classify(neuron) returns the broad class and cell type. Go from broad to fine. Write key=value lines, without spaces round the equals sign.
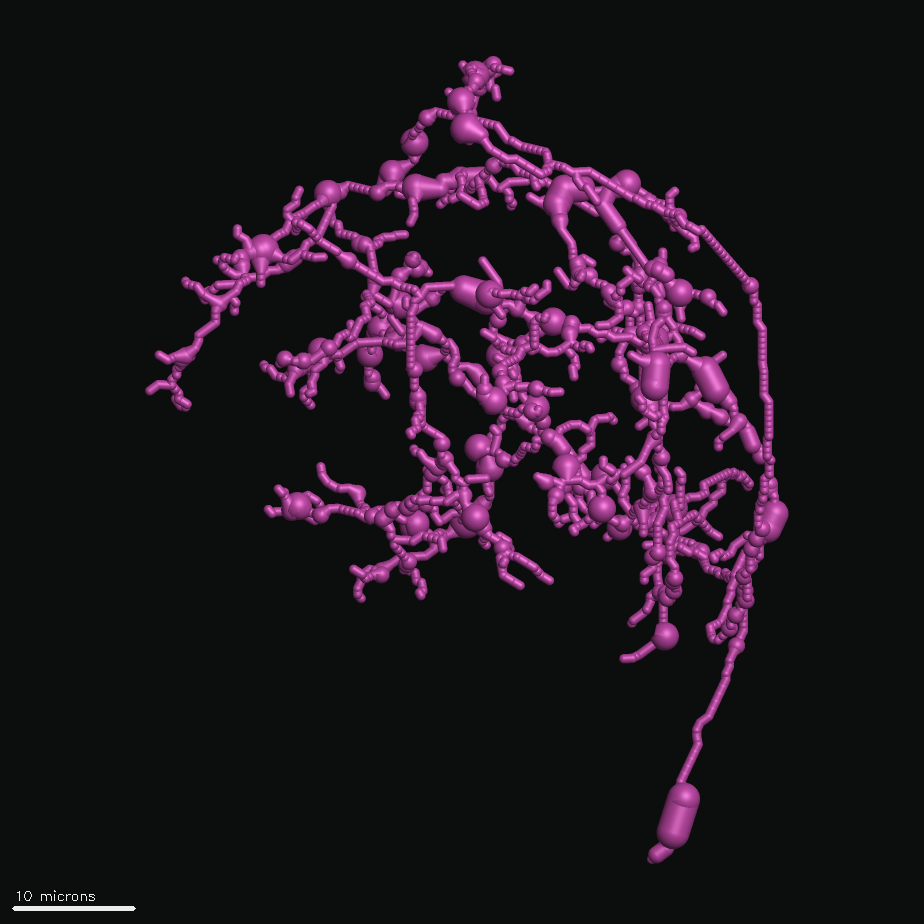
broad_class=central-brain intrinsic neuron
cell_type=CB1460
